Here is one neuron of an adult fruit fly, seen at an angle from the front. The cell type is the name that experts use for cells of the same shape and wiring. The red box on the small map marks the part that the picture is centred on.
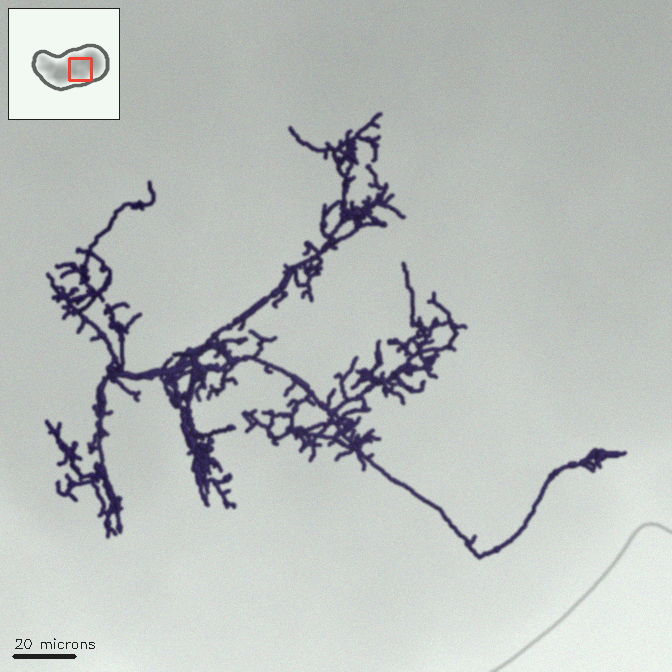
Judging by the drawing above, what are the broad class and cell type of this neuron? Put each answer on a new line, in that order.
central-brain intrinsic neuron
GNG520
